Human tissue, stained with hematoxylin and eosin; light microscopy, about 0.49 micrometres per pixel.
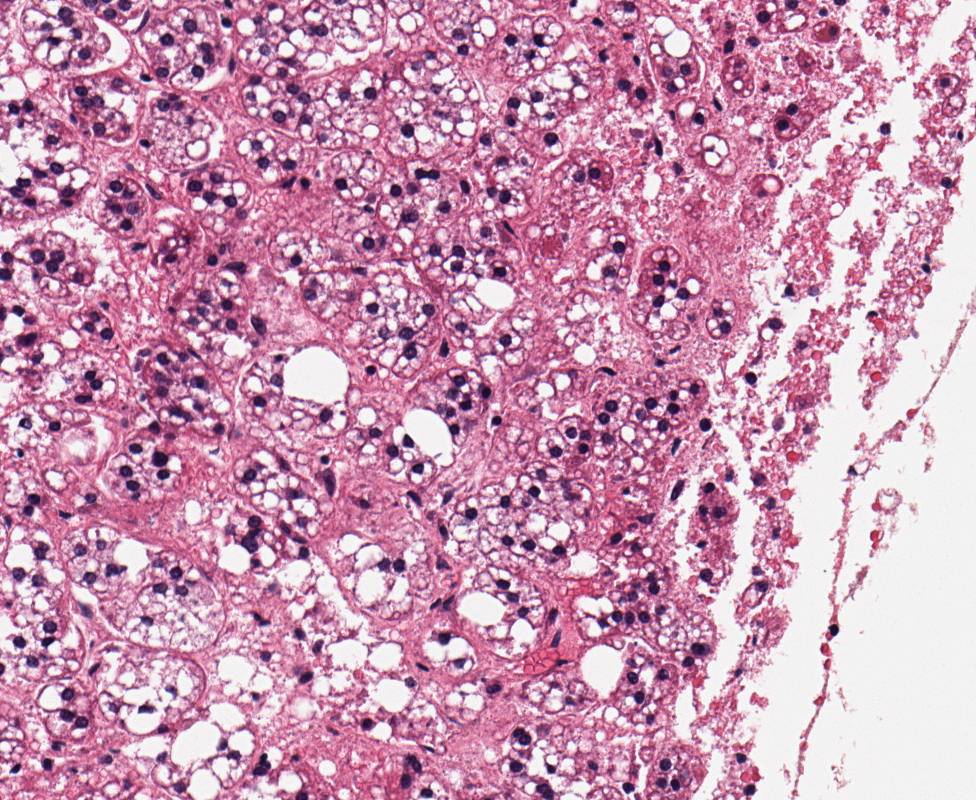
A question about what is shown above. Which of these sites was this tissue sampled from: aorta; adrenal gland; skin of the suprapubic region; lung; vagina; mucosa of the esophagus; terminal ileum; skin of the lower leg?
adrenal gland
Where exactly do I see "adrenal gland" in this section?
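This section is of the adrenal gland. Look at the cells: most have pale, bubbly cytoplasm filled with many small clear vacuoles, and the nuclei in the nests are small, round and dark. Between the nests run delicate septa carrying elongated spindle-shaped nuclei and a few red blood cells in thin-walled capillaries. What fits less well is how the cells are grouped.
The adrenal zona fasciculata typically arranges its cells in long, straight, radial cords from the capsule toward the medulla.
Here the cells sit in nests, not cords.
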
